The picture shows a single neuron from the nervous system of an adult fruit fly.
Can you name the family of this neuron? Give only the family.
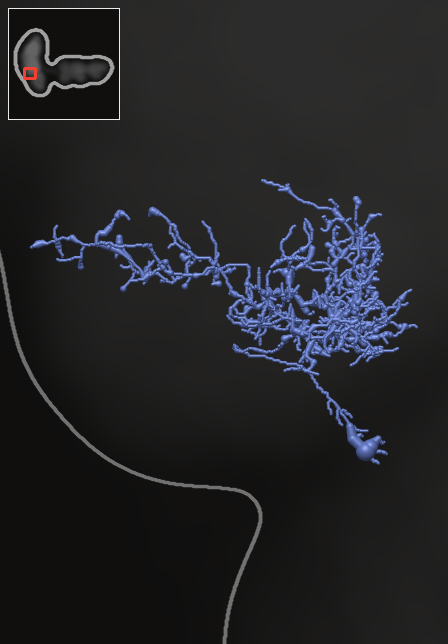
hemilineage WEDa1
